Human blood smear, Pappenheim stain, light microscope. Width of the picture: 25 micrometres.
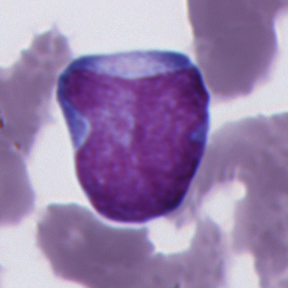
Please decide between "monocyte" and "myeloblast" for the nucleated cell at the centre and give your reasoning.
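This one is a myeloblast. Look first at the cytoplasm: it forms only a narrow rim, widest at the top of the cell, and that is what decides it.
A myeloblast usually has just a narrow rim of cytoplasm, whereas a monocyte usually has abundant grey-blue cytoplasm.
The nucleus fills most of the cell, and the cytoplasm here is blue. There is also a shallow notch on the left side of the nucleus, filled with cytoplasm.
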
